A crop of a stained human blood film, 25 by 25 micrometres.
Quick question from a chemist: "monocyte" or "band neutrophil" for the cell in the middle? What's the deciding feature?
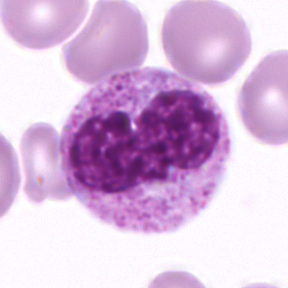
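This is a band neutrophil, not a monocyte.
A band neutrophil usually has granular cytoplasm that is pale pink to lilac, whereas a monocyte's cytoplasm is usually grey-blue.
Here the cytoplasm is filled throughout with pink-violet granules.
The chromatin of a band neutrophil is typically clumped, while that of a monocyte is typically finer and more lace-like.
In this cell the chromatin is dark purple and coarsely clumped. The nucleus is also divided into two lobes joined by a broad band of nuclear material rather than a thin thread, and the cell is about 15 micrometres across.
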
